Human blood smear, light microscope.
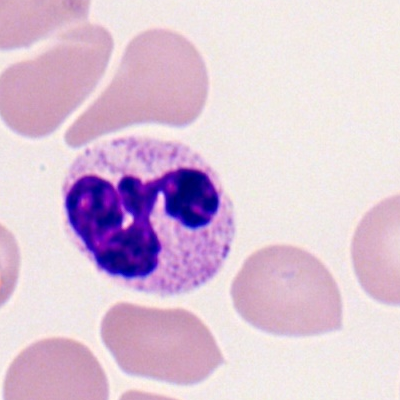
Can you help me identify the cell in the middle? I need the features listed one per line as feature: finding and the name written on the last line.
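Outline: round and smooth.
Nucleus: separate lobes linked by thin strands.
Chromatin: dense, dark purple, clumped.
Granules: fine, lilac, evenly scattered through the cytoplasm.
Name: segmented neutrophil.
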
